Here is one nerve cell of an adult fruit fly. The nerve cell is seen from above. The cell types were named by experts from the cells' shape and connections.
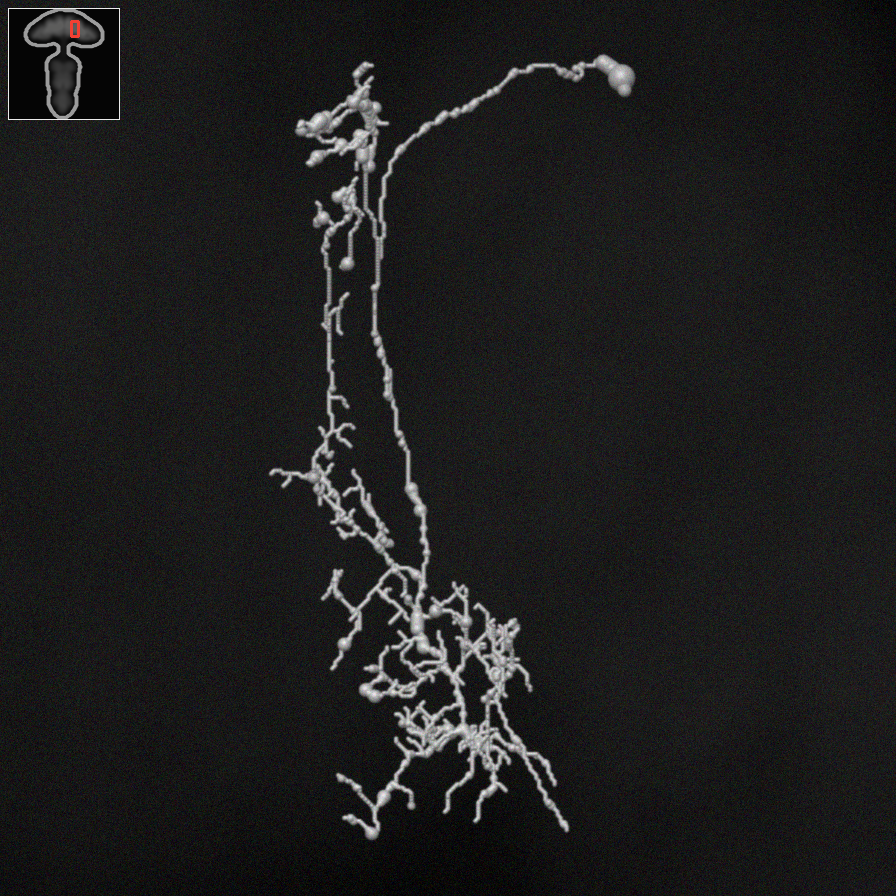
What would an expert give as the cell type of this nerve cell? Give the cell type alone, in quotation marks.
"WED022"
